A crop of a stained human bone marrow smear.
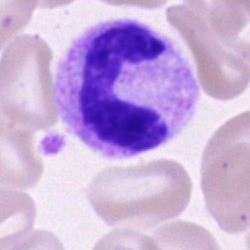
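Band neutrophil with a round, smooth outline. The nucleus forms a single unsegmented curved band in the shape of a C, its concave side facing right. Chromatin is dark purple and coarsely clumped.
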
